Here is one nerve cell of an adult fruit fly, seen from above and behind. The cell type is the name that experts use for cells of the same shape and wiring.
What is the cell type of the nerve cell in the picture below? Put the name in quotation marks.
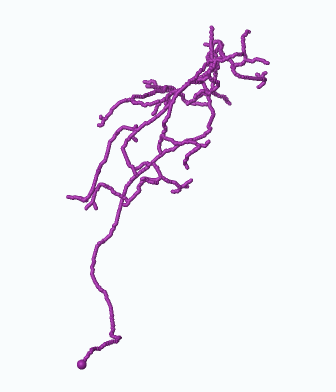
"SMP409"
